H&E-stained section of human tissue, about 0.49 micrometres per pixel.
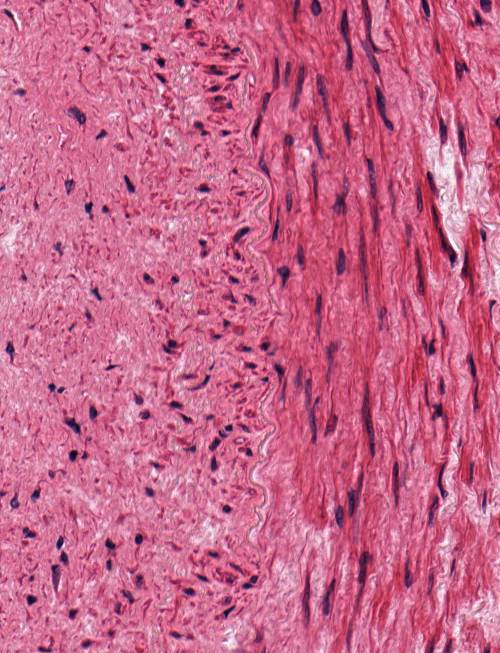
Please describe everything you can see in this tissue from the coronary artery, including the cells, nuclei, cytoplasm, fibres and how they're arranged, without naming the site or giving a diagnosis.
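A thin, pale, refractile, scalloped line marks the boundary between left and right zones. Right of it lie smooth muscle cells, fibres running mainly top to bottom, nuclei long, slender, blunt-ended and parallel to them. Left, the nuclei are small, dark, short, sparse and randomly oriented.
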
